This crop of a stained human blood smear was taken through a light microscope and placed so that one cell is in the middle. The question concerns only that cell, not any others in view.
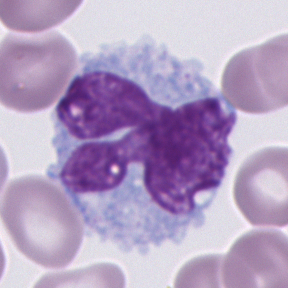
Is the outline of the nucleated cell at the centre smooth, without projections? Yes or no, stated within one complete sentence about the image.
No, the border of this cell is rough instead of smooth.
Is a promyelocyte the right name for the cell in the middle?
no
